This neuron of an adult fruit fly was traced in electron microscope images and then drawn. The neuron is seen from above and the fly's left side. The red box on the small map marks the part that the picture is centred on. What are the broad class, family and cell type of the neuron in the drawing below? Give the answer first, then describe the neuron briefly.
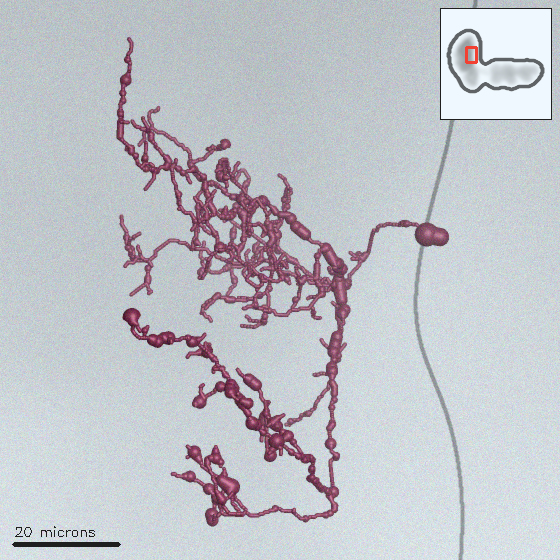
It is a central-brain intrinsic neuron. The family is hemilineage DM6_posterior. Its cell type is ATL045. It is in the brain and does not reach the nerve cord. The cell body can be seen on the right of the picture. From top to bottom in the picture it spans about 95 microns.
